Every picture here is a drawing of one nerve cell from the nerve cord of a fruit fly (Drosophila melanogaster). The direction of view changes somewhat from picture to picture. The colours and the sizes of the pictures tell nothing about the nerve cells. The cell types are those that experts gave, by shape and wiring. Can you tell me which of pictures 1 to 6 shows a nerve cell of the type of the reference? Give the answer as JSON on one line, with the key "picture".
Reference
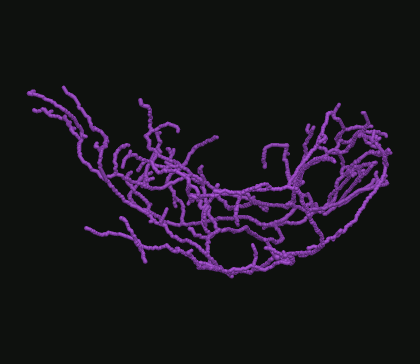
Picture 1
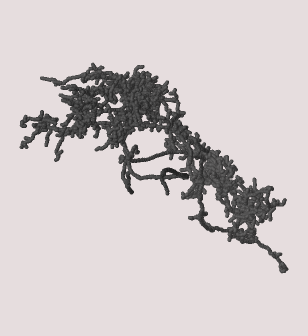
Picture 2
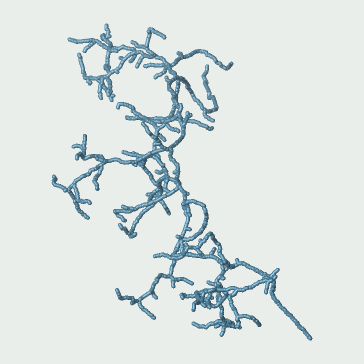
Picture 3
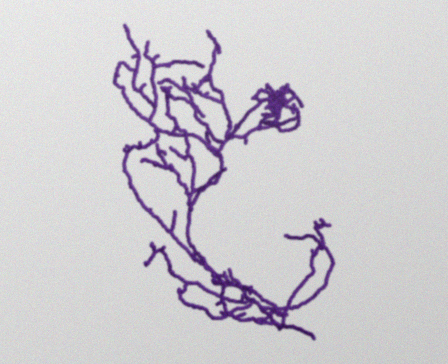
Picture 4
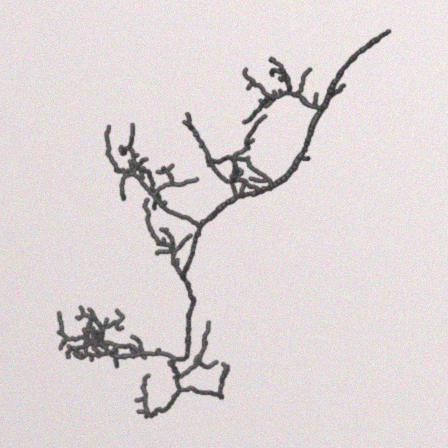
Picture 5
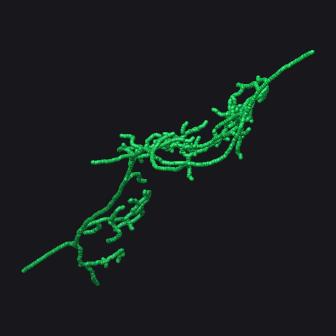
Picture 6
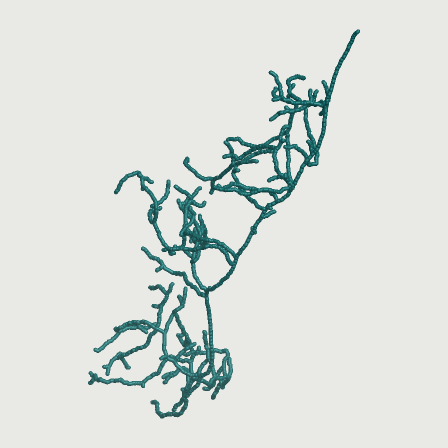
{"picture": 3}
